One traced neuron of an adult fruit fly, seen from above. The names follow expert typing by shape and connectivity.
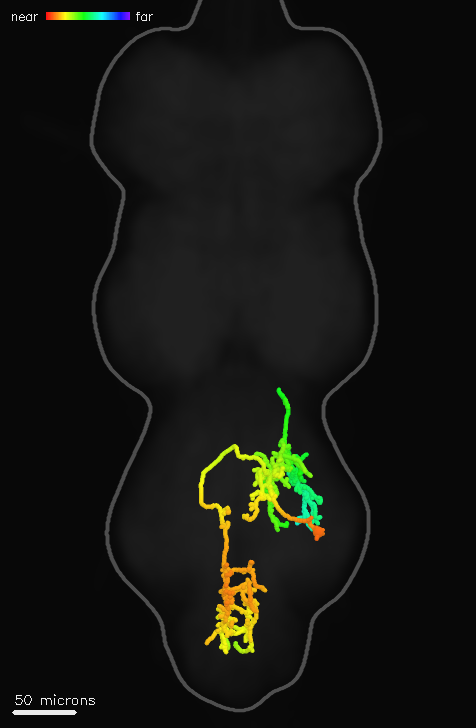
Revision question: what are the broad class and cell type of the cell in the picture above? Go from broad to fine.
nerve-cord intrinsic neuron; INXXX220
